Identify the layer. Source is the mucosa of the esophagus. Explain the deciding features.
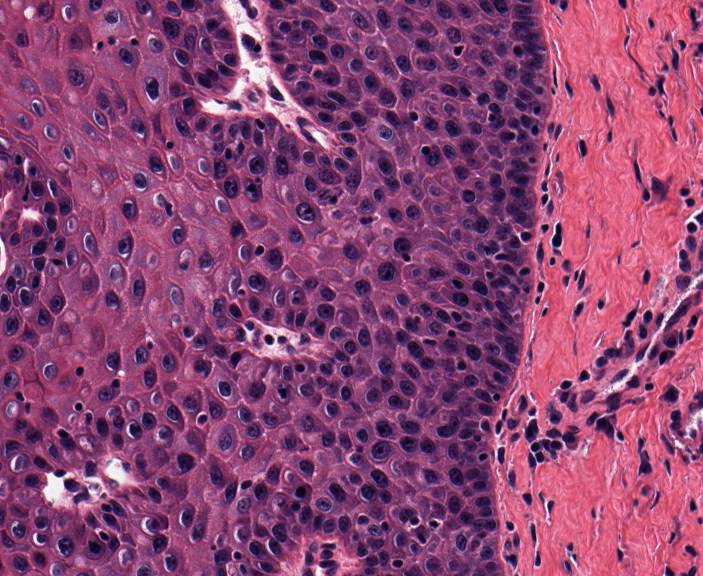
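Answer: stratified squamous nonkeratinized epithelium. Item one: epithelium fills the left and centre, stroma a strip along the right edge. Item two, base: a row of crowded, darker-staining basal cells lines the edge meeting the stroma.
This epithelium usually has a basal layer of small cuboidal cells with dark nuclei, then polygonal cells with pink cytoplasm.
Item three, upper cells: above the basal layer they have distinct borders and pink cytoplasm. No keratin pearls are present.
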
